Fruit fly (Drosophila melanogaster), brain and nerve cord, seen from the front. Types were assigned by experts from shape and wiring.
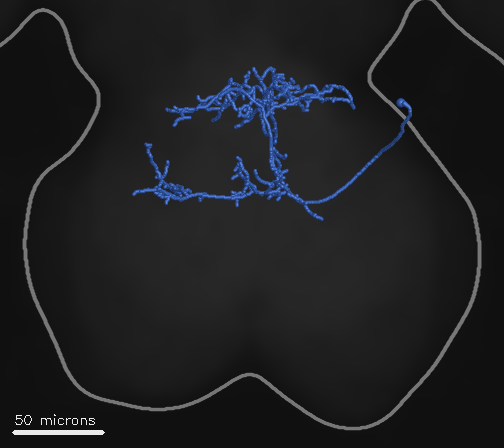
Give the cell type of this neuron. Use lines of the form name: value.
cell type: IN11A026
